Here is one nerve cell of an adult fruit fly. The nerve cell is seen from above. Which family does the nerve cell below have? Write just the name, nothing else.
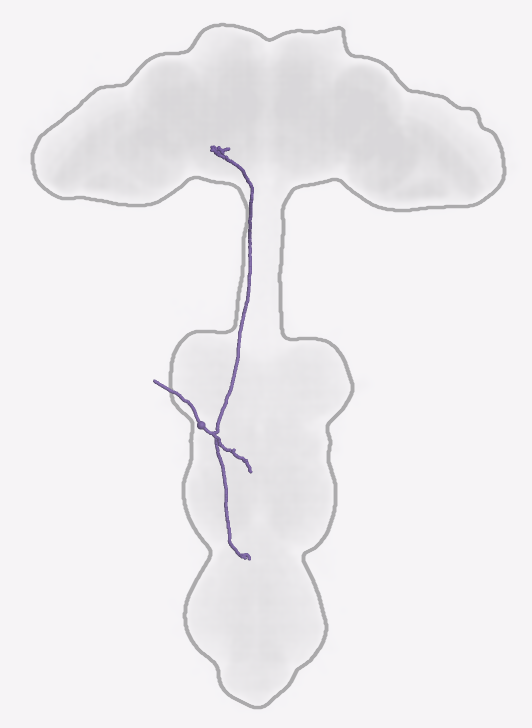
class mechanosensory proprioceptive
